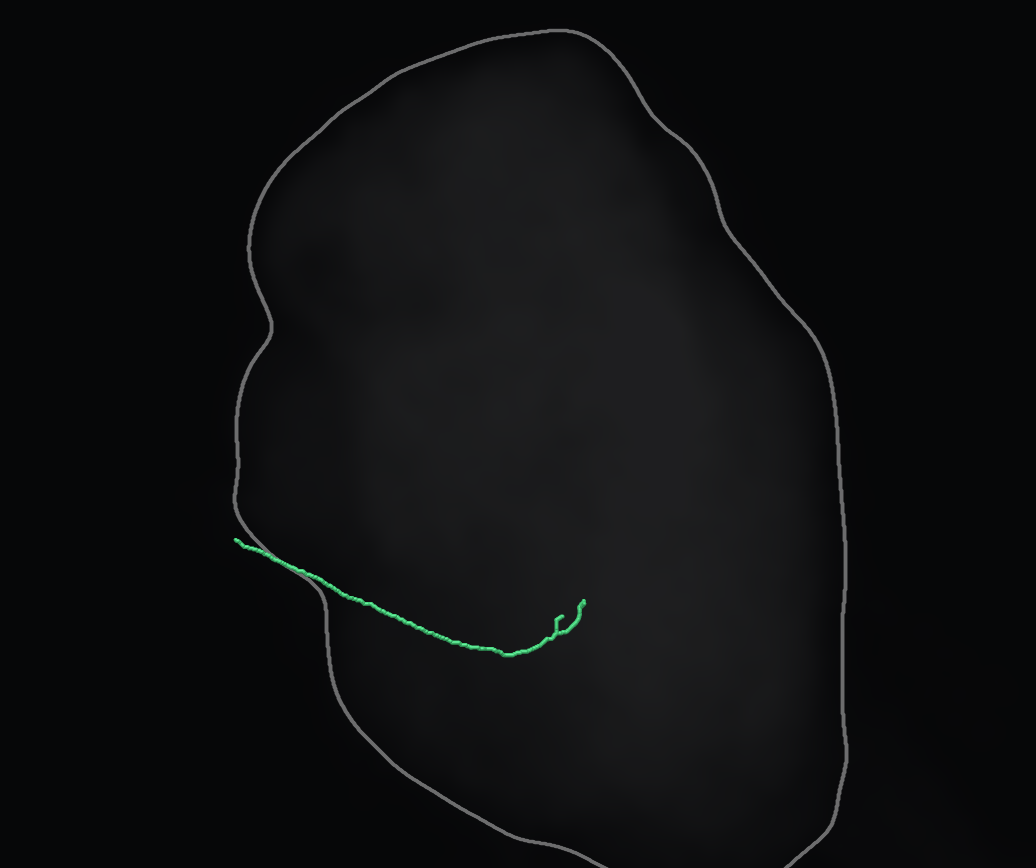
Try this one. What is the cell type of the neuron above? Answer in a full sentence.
The cell type is JO-ED2_a.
